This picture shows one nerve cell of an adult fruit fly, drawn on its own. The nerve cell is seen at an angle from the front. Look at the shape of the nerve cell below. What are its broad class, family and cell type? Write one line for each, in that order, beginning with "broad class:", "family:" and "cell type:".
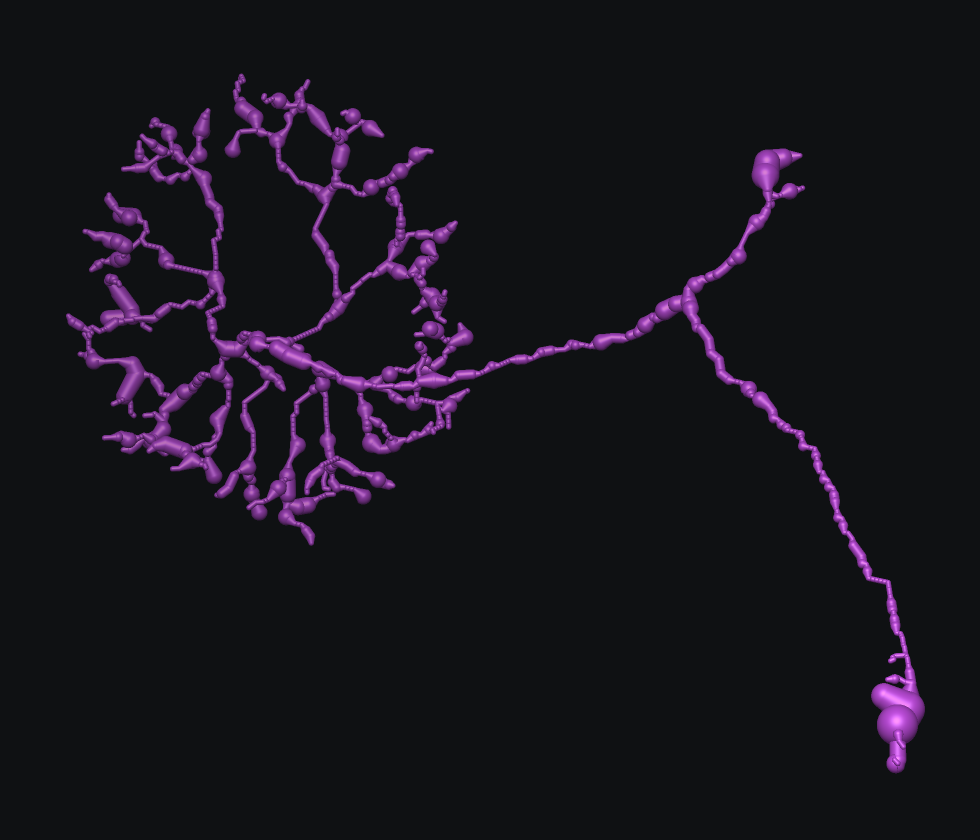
broad class: central-brain intrinsic neuron
family: hemilineage EBa1
cell type: ER3w_a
